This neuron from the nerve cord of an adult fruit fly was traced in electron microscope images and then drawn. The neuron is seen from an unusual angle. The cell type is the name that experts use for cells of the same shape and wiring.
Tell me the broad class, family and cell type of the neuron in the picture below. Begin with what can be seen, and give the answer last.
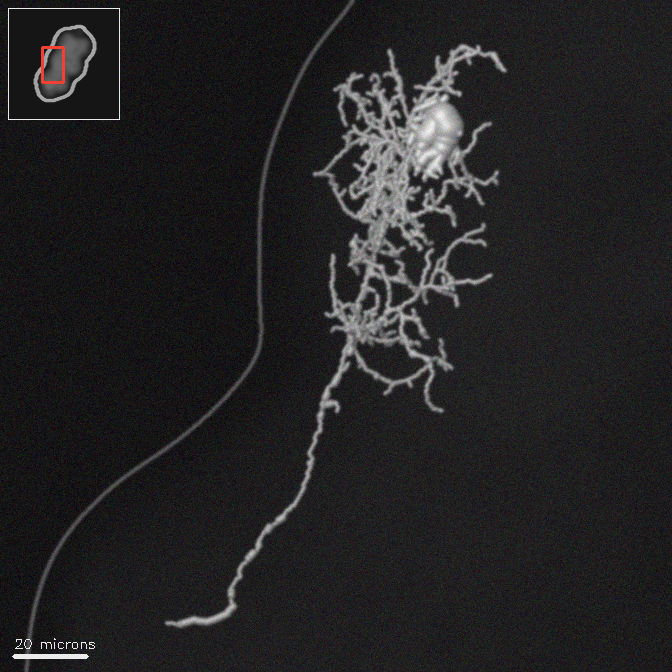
By the scale bar it is about 160 microns tall in this view. Dozens of branch ends can be seen. This is a motor neuron of the nerve cord. Its family is hemilineage 15B. The cell type is MNml78.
